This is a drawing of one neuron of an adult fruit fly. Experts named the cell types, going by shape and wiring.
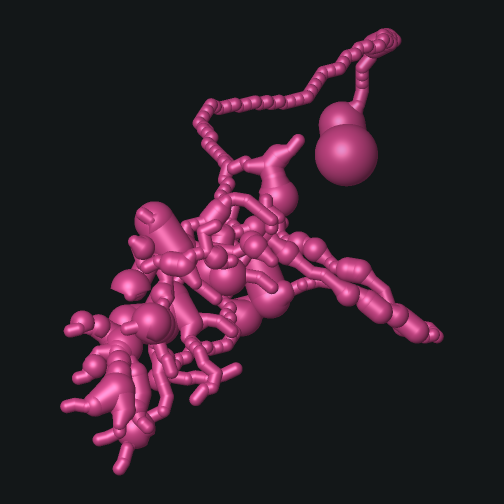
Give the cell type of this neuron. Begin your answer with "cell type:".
cell type: T5a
